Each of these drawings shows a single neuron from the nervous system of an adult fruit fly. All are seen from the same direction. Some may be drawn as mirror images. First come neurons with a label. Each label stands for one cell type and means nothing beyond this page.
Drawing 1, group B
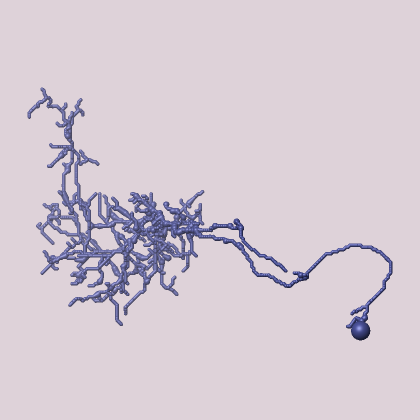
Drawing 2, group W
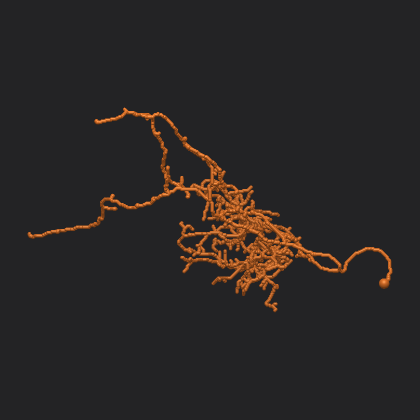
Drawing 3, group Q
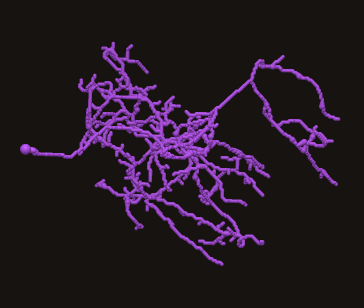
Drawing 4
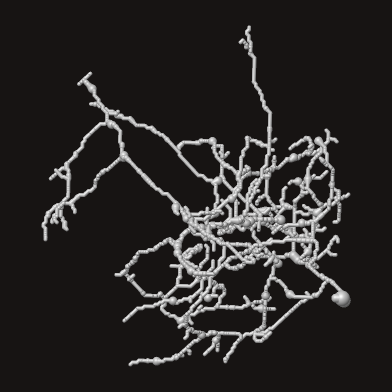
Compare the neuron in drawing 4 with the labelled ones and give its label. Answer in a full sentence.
It belongs to group Q.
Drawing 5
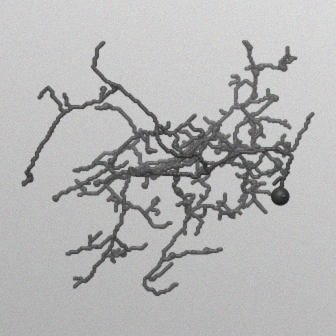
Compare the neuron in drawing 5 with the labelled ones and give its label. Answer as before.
It belongs to group Q.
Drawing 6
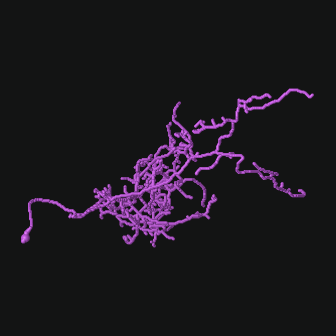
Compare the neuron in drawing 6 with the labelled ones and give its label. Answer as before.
It belongs to group W.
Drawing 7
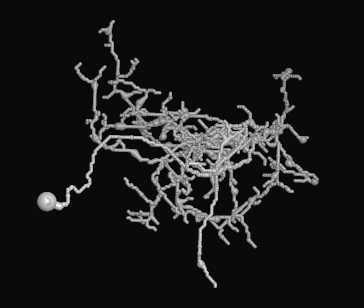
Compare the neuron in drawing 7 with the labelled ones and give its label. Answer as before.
It belongs to group Q.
